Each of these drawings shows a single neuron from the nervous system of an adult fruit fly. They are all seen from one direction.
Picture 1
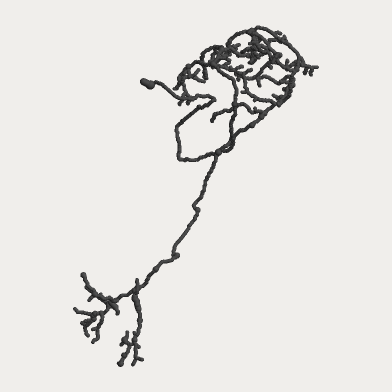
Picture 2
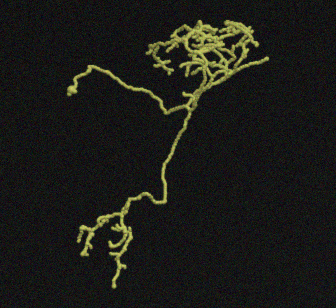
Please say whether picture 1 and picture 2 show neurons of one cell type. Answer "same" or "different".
same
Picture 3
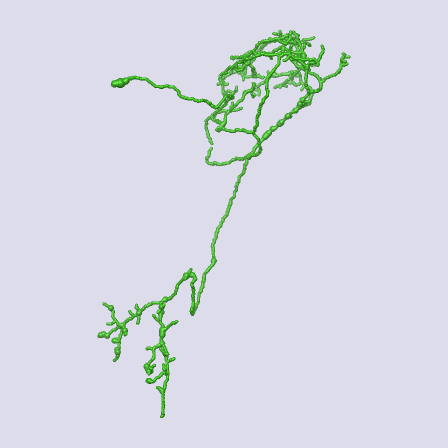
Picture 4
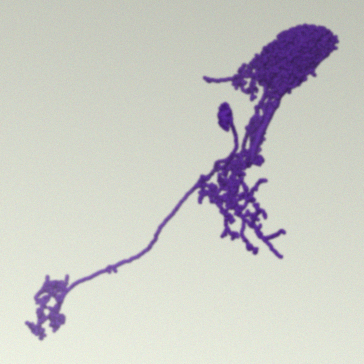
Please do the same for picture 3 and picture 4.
different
